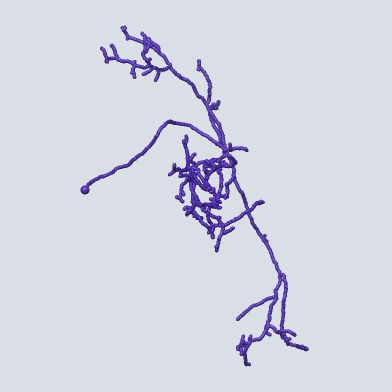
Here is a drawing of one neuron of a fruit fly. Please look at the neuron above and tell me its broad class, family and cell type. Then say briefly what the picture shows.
This is a central-brain intrinsic neuron. The family is hemilineage PSa1. The cell type is VES023. The cell body can be seen on the left of the picture. As drawn here it is taller than it is wide.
